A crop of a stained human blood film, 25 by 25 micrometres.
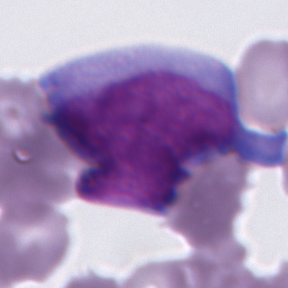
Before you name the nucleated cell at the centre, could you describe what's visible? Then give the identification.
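Most of the cell is taken up by the nucleus, whose chromatin is fine and evenly spread, with no coarse clumps. The cytoplasm lies mainly as a band along the upper side of the nucleus, and a tongue of it extends from the cell to the right. The cell is a myeloblast.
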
